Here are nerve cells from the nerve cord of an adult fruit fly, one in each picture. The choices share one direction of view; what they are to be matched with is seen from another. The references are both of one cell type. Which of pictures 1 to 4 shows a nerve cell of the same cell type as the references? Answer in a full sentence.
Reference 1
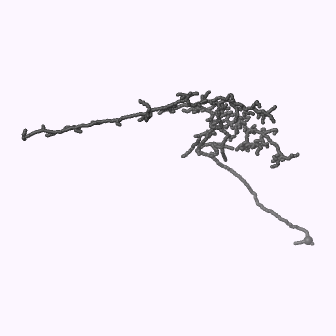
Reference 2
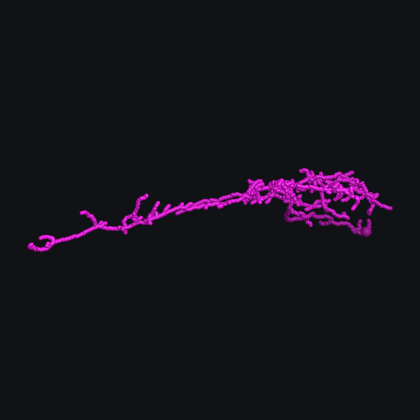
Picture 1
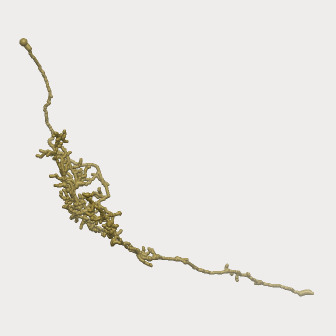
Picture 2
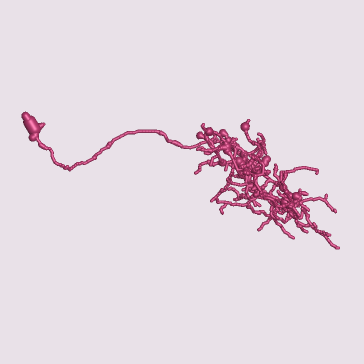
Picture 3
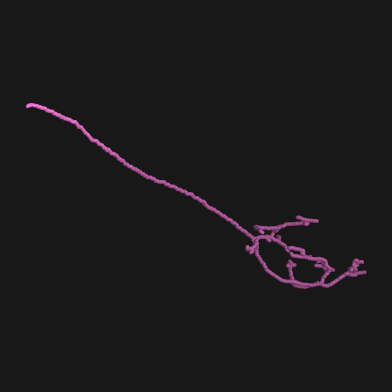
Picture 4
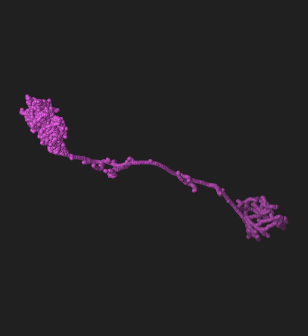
Picture 1 is of the same cell type.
